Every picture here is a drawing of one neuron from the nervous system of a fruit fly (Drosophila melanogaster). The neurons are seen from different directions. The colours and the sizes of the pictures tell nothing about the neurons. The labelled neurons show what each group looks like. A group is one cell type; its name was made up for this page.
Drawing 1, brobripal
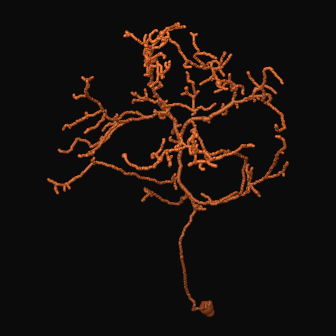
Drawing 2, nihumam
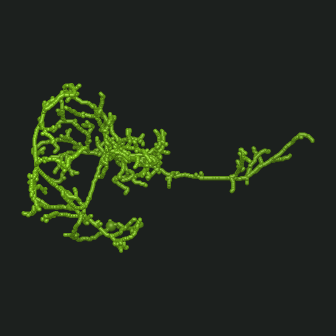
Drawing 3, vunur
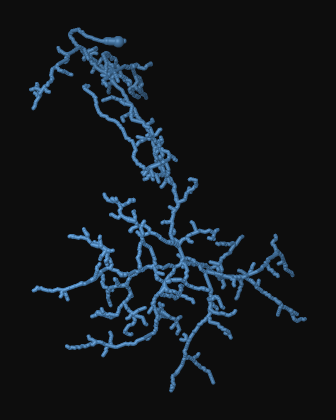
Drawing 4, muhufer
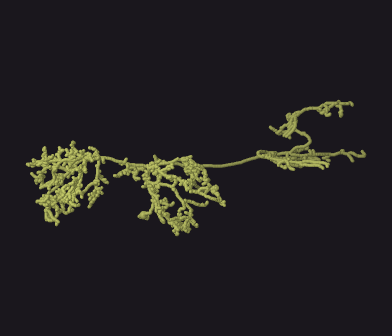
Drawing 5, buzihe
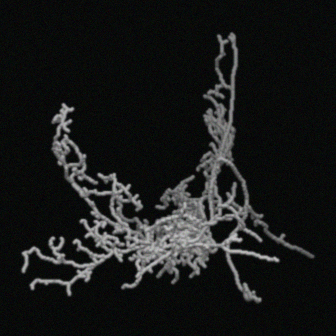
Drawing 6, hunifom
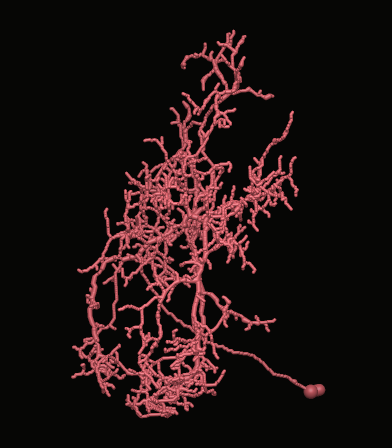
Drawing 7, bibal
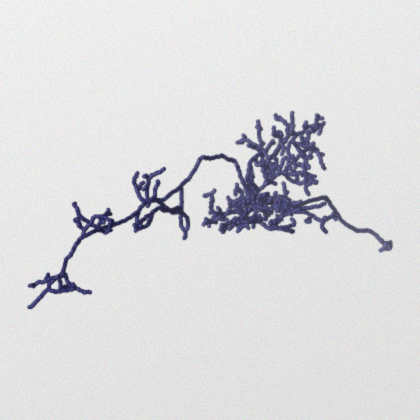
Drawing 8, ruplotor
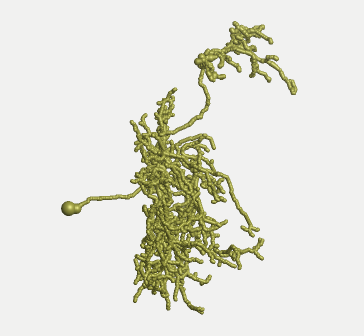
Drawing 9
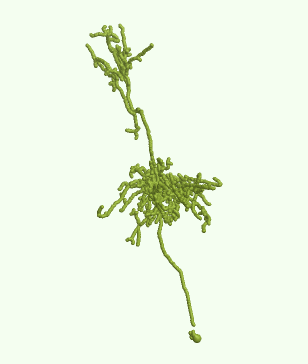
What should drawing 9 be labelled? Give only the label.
bibal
